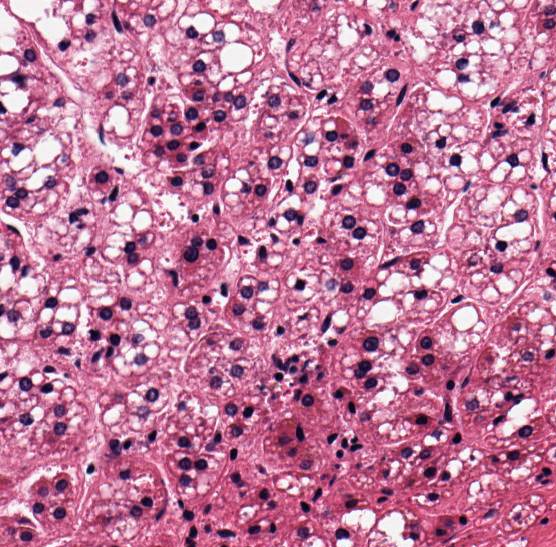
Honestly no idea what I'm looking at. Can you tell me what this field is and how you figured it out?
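Zona fasciculata of the adrenal gland is the main structure in this field. Most of its cells have cytoplasm filled with many clear, round vacuoles of varying size, and their nuclei mostly sit among the vacuoles rather than flattened at the rim.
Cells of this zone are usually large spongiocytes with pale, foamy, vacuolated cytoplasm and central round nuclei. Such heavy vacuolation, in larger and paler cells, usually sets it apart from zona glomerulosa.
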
